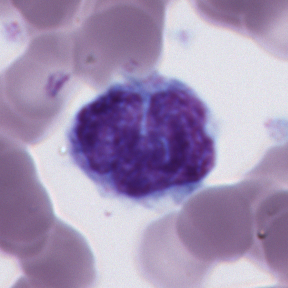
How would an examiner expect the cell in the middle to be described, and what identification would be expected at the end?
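A narrow cleft runs from the top edge of the nucleus down to about its middle, and no nucleoli can be seen. The cytoplasm is pale greyish blue and holds no coarse coloured granules. This cell is a monocyte.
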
